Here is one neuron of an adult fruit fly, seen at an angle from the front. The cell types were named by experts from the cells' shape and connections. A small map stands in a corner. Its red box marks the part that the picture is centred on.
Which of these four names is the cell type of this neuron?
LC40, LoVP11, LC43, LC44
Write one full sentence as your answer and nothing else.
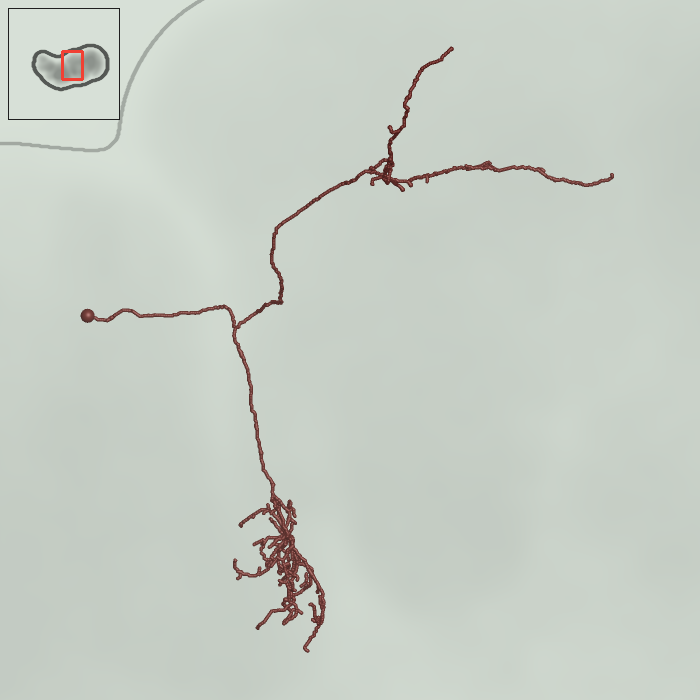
By cell type, this neuron is classified as LC40.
